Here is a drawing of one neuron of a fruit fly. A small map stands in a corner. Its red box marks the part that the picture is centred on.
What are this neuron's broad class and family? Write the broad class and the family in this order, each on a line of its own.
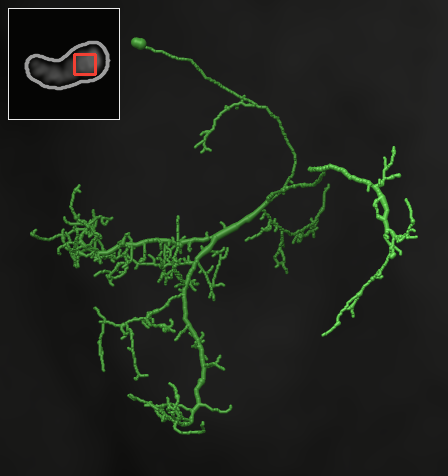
central-brain intrinsic neuron
hemilineage DM6_central1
